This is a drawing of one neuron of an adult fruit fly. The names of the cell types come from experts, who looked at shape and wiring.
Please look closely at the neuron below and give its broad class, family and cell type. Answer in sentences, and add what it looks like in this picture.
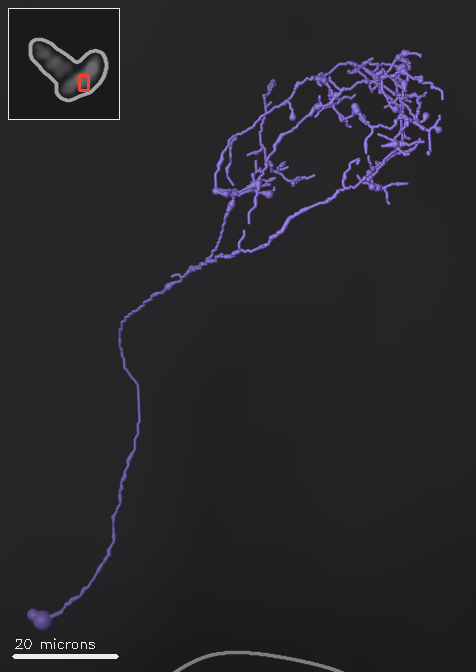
This is a central-brain intrinsic neuron. Its family is hemilineage LALa1_anterior. Its cell type is CB1705. By the scale bar it is about 110 microns tall in this view. Dozens of branch ends can be seen.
